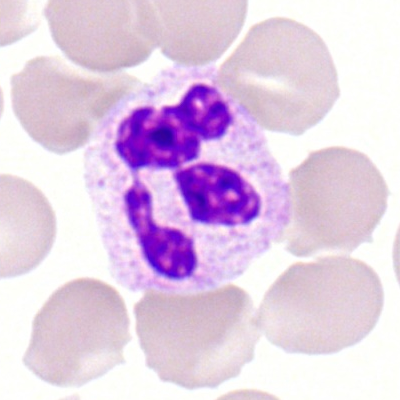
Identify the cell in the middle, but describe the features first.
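Central cell: nucleus split into several separate lobes. Cytoplasm filled with fine pinkish-violet granules; no vacuoles. Cell border without projections. Name: segmented neutrophil.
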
